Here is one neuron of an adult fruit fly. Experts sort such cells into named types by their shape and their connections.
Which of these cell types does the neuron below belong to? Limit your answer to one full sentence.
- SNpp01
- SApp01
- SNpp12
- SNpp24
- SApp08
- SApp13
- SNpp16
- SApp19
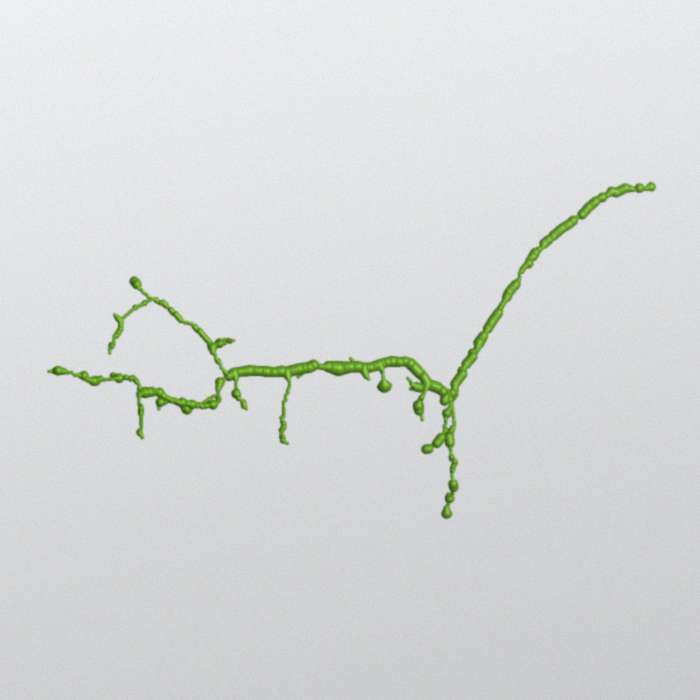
What this neuron is, by cell type, is SNpp16.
